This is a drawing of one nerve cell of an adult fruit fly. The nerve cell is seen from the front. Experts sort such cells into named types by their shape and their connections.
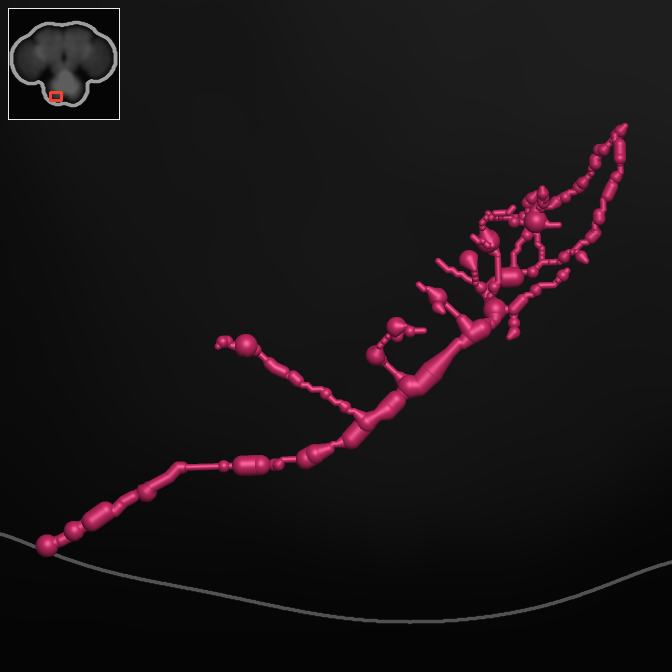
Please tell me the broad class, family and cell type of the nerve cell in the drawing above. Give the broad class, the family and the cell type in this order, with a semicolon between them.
sensory neuron entering the nerve cord; class mechanosensory tactile; SNta29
